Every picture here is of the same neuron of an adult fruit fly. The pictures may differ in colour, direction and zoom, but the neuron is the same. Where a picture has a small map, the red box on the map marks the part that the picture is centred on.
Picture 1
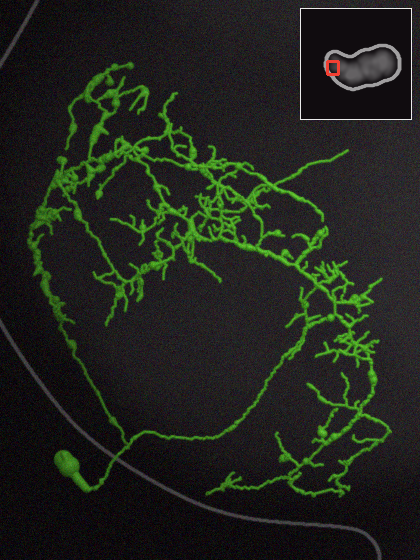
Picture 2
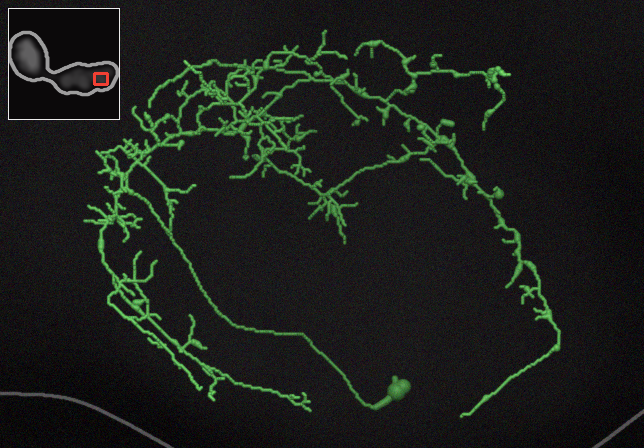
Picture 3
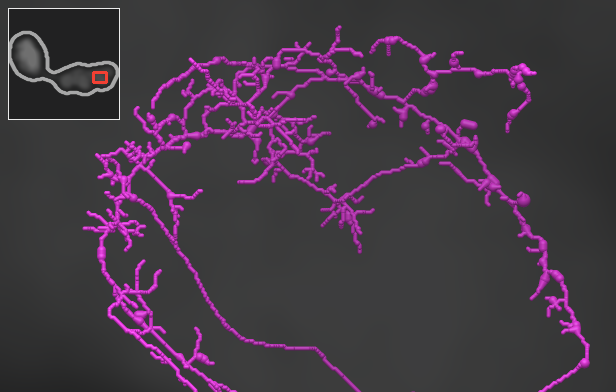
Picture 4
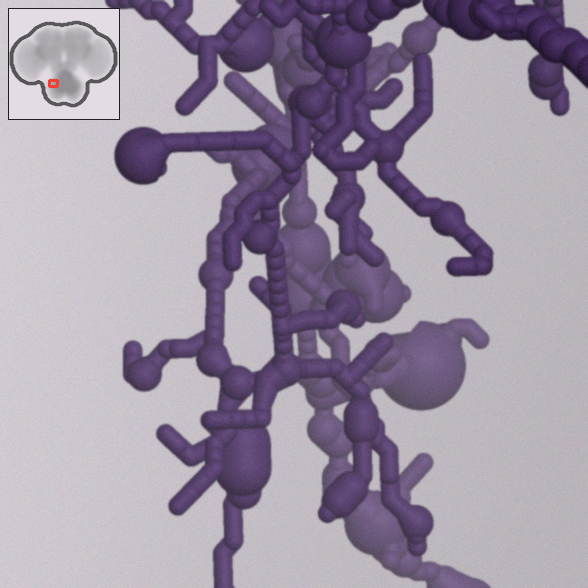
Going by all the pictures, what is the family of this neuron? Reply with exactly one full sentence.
The neuron is recorded as family hemilineage 08A.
